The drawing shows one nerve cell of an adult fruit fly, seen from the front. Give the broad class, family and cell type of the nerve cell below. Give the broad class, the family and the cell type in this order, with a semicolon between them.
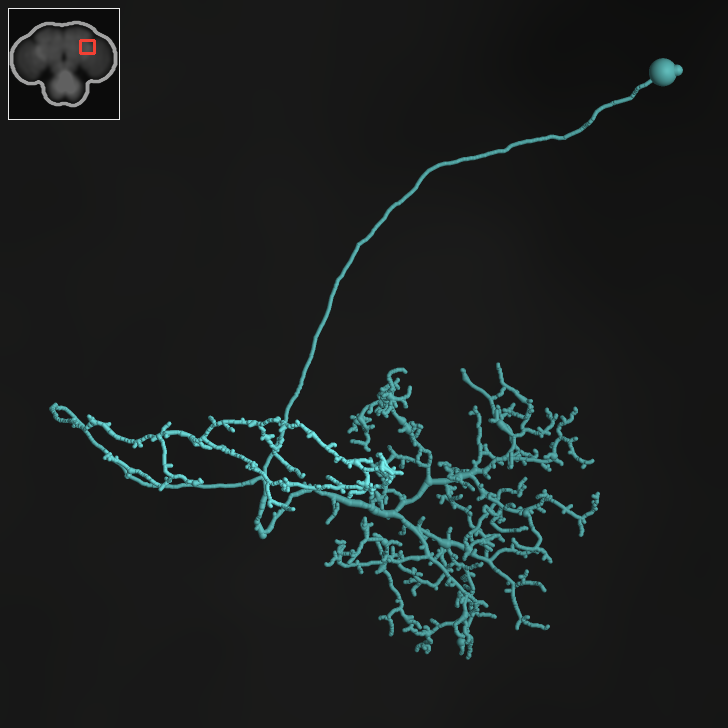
visual projection neuron; hemilineage VPNp3; LC21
